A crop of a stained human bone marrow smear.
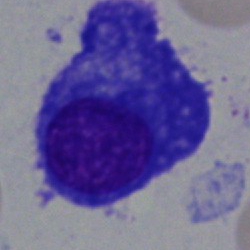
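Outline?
Irregular, with a ragged, frayed margin, most marked along the top.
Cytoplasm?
Abundant, taking up more of the cell than the nucleus, with many small pale spots scattered through it, mostly above the nucleus.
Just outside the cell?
Small detached bits of blue material, at the lower-left edge.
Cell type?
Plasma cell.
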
